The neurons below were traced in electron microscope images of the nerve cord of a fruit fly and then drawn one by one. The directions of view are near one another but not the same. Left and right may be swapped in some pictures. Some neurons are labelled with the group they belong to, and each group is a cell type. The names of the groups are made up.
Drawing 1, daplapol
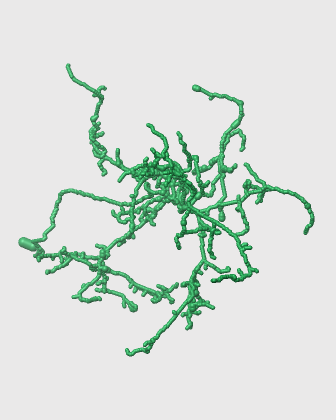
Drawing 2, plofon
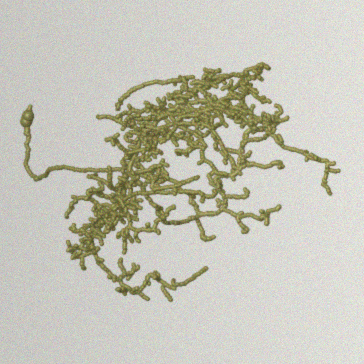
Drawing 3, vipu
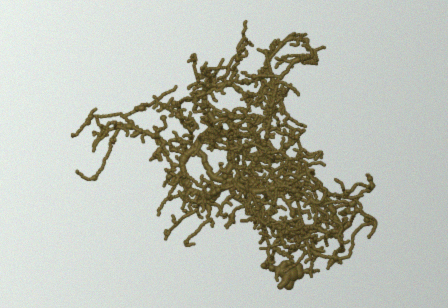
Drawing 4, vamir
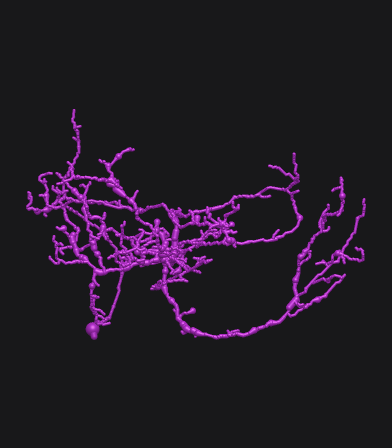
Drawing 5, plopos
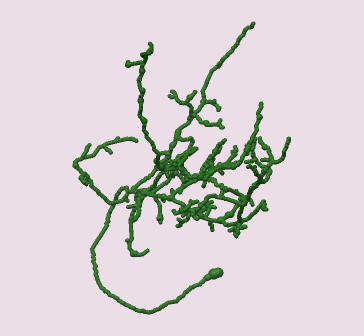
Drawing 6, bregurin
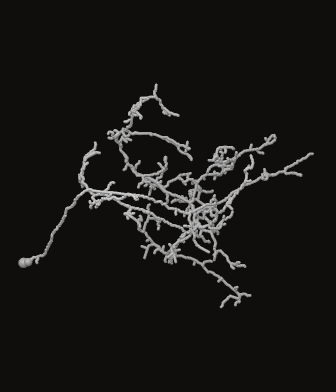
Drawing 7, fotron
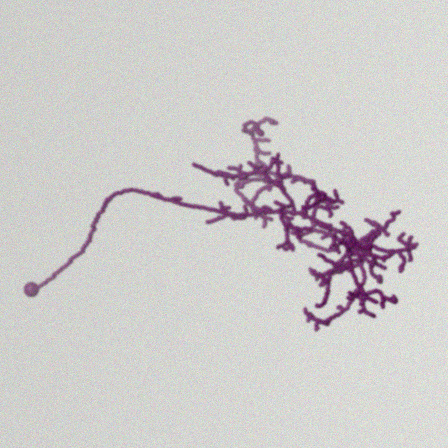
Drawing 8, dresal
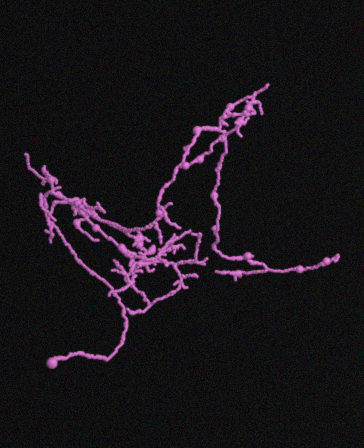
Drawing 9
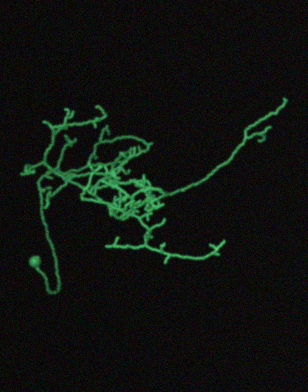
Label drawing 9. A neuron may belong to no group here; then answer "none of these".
plopos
